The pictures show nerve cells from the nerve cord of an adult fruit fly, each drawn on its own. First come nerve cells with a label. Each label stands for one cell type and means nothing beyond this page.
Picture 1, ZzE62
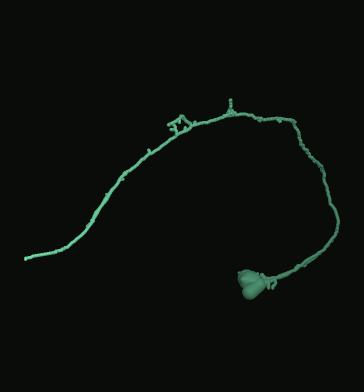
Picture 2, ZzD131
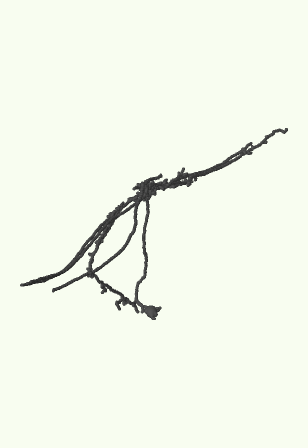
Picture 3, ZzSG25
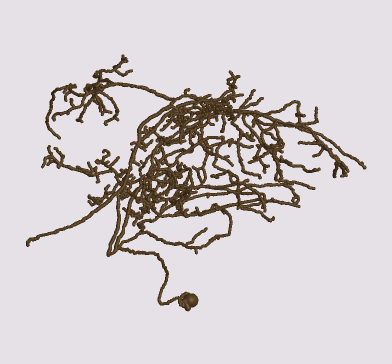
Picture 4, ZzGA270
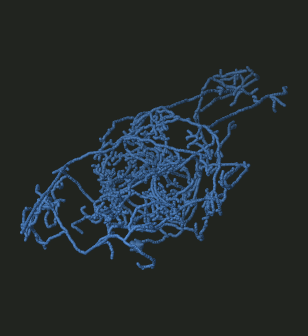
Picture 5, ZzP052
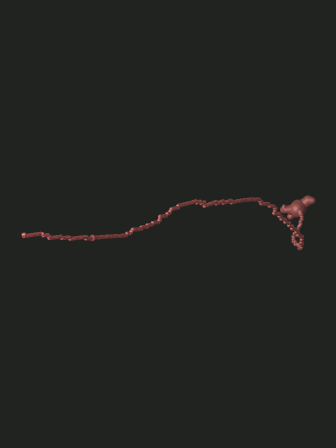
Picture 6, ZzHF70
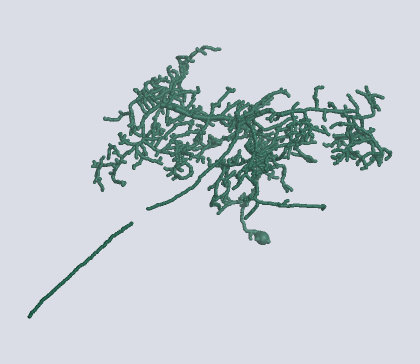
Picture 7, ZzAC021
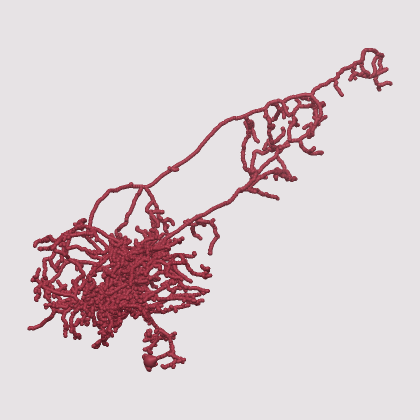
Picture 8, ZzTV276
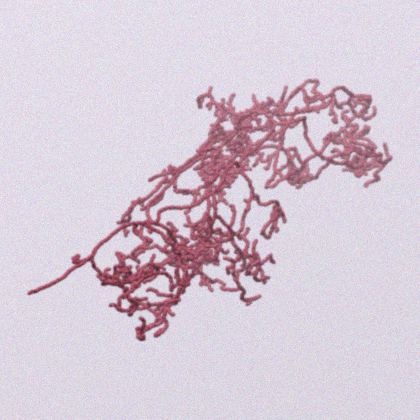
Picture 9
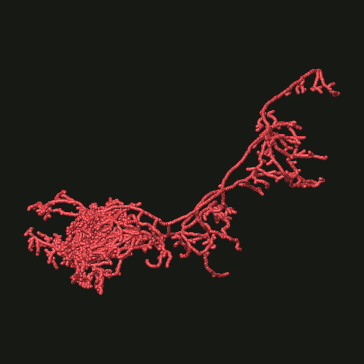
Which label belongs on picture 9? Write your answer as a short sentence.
It belongs to ZzAC021.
